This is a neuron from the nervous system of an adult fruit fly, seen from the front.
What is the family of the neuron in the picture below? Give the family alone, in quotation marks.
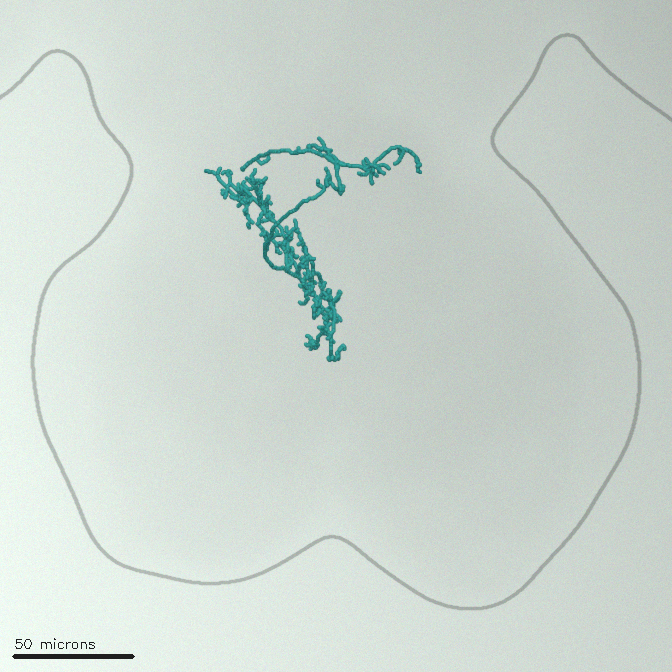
"hemilineage 06A"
